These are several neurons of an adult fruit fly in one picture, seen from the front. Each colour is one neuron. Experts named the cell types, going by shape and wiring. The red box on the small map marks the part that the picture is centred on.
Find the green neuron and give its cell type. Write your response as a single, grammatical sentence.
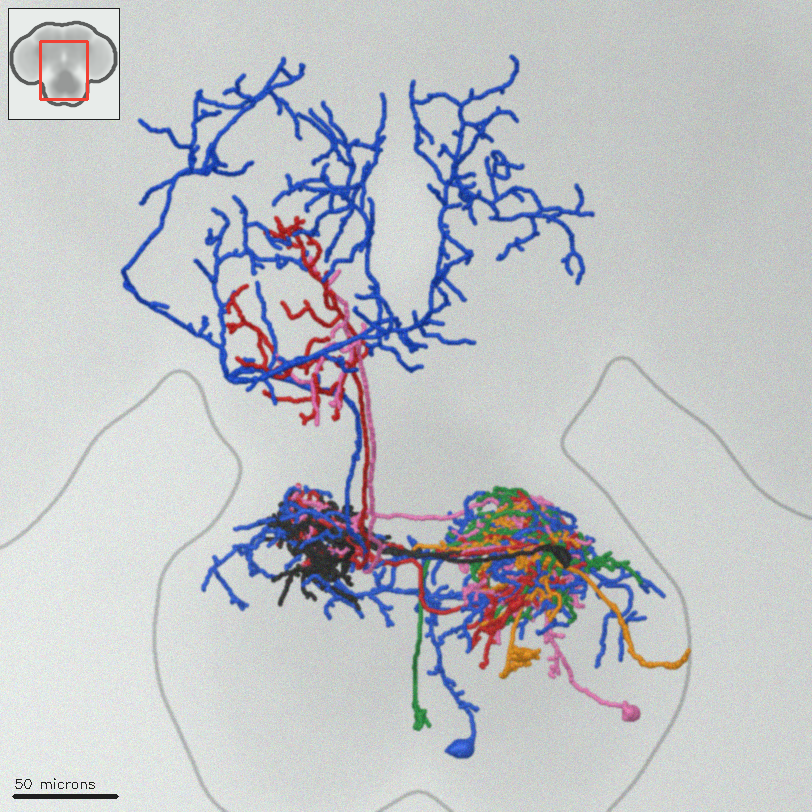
It is as IN02A029 that this neuron is typed.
